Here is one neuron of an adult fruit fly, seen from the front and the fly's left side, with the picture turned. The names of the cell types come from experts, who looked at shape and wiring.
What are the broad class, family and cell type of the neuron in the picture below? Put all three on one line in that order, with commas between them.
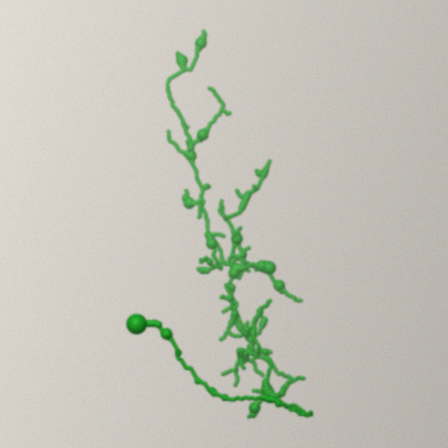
optic-lobe intrinsic neuron, Mi, Mi17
